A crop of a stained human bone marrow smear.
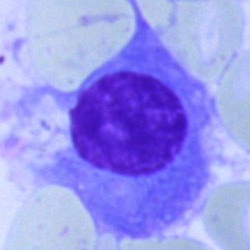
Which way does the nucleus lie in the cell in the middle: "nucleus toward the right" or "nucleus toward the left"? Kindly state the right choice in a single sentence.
The nucleus is placed toward the left, whether upper, middle or lower.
